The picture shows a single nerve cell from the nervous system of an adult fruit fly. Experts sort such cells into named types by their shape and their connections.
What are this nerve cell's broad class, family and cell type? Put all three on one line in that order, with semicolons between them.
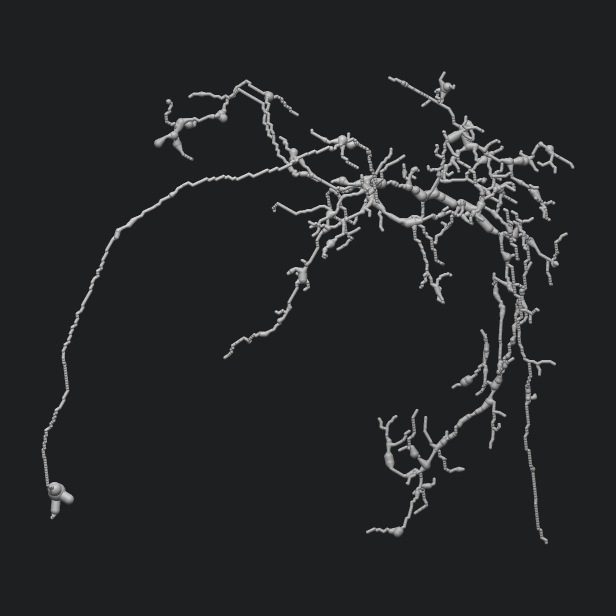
nerve-cord intrinsic neuron; hemilineage 04B; IN04B103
